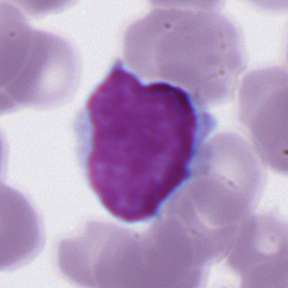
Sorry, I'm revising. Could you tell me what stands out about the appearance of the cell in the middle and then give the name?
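First, the cell's outline is irregular rather than round. Second, the nucleus has a shallow notch in its upper edge. Third, the chromatin is finely and fairly evenly stippled, with no coarse clumps. Fourth, no granules are visible in the cytoplasm. This is a typical lymphocyte.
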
